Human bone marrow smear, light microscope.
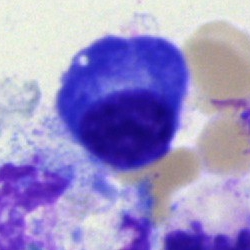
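Plasma cell, point by point: the nucleus lies eccentrically in the lower part of the cell, stains dark purple and looks dense. The cytoplasm is abundant and deep blue. One small clear round vacuole sits in its upper left.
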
